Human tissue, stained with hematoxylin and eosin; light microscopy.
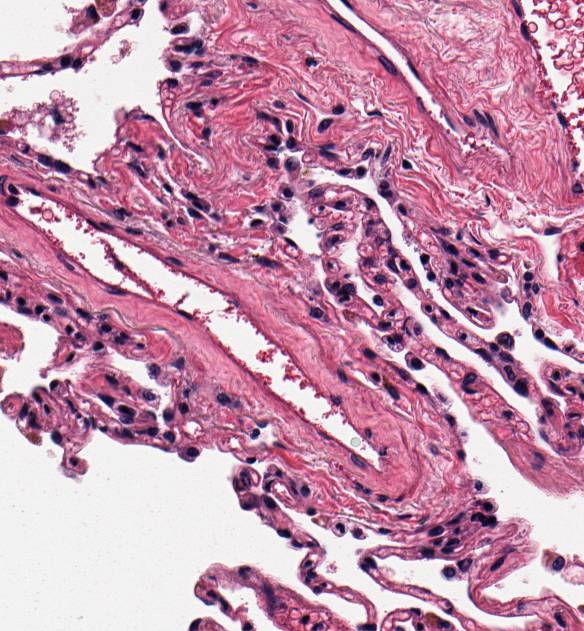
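Lung, where the collagen of broad bands holds only sparse, spindle-shaped nuclei. Toward the bottom, the tissue seems to thin into narrow, delicate walls just a few cells thick, outlining open spaces. Large empty white spaces take up the left edge and lower left; I see no glands anywhere.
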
